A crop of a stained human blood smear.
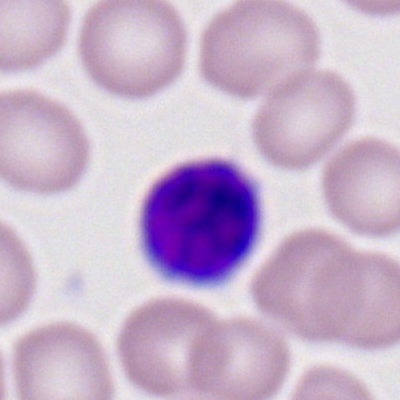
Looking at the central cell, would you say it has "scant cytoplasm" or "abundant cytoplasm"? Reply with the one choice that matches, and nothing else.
Scant cytoplasm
